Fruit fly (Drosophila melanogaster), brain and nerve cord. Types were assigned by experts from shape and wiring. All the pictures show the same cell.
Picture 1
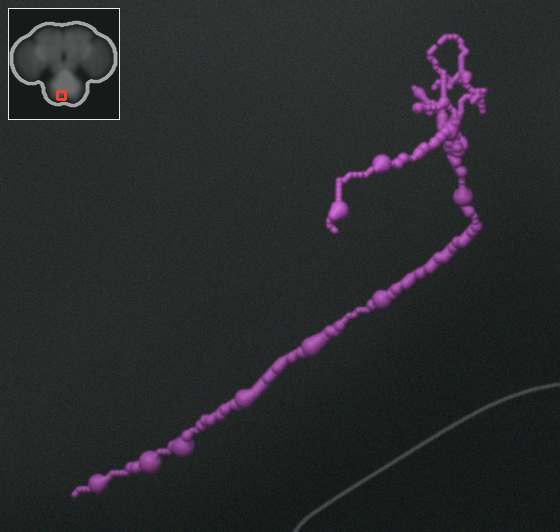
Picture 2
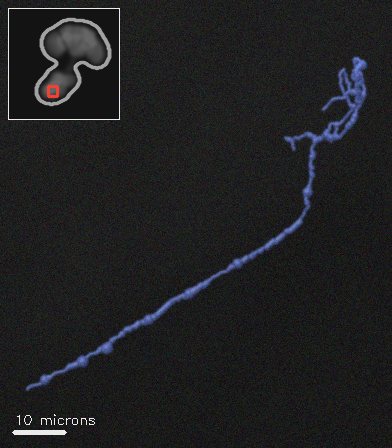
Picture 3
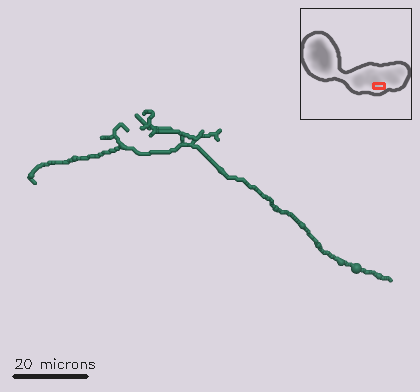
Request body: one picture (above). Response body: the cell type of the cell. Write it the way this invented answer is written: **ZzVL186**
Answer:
**SNta19**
